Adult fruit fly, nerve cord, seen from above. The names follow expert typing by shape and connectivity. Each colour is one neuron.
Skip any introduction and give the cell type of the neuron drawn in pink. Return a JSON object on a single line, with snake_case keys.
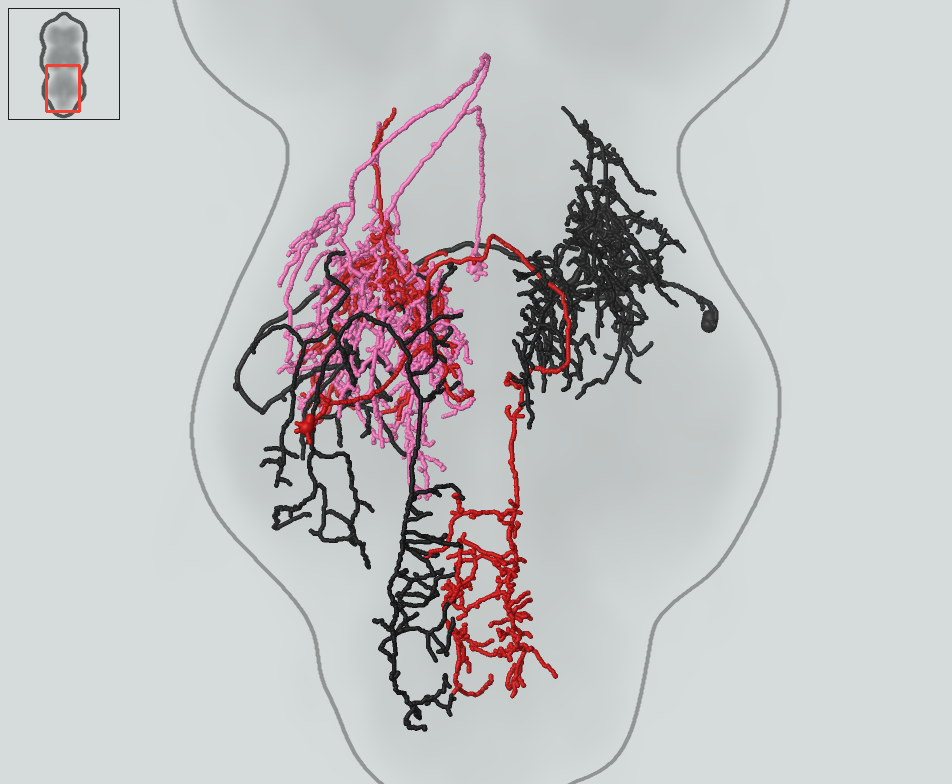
{"cell_type": "IN02A014"}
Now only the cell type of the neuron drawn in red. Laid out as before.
{"cell_type": "INXXX220"}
